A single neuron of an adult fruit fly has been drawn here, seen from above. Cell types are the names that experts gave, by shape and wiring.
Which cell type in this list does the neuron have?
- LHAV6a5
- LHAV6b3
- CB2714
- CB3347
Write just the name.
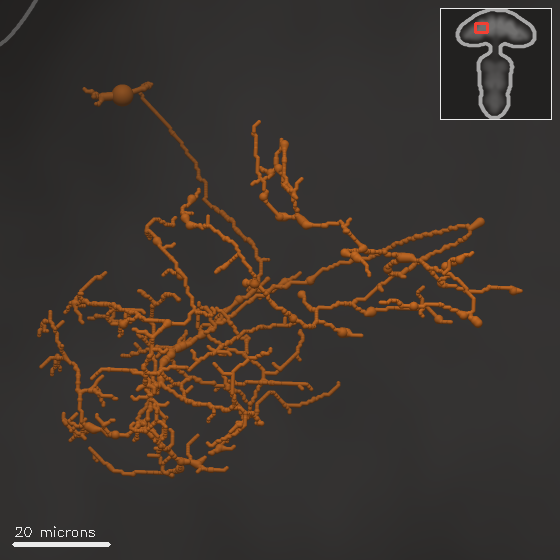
LHAV6b3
